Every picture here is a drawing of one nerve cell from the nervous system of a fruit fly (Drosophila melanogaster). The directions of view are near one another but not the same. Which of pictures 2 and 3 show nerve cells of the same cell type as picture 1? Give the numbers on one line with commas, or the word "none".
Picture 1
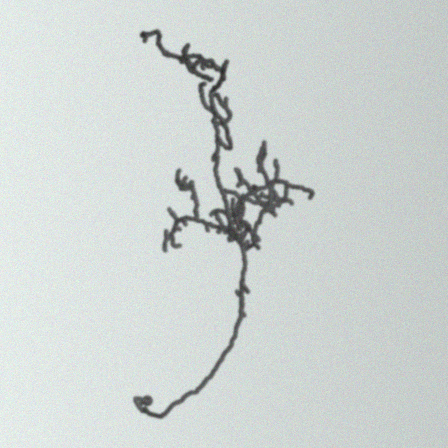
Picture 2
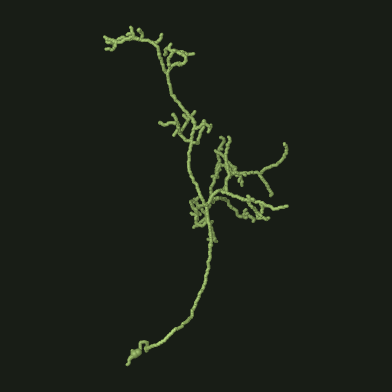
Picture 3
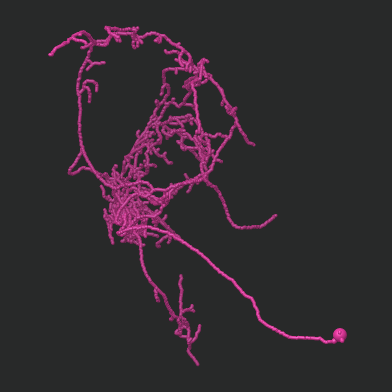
2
